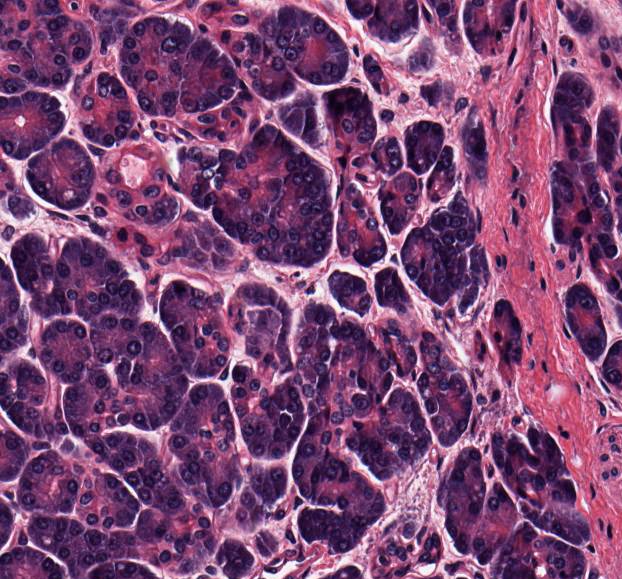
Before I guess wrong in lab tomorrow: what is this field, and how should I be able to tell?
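Tissue: exocrine pancreas. Closely packed acini grouped into lobules fill most of the field; a fibrous band lies at the right. Acinar nuclei are round and basal. Many acini, especially upper left, show a pinker zone at the centre toward the lumen. Lumens tiny, mostly inconspicuous.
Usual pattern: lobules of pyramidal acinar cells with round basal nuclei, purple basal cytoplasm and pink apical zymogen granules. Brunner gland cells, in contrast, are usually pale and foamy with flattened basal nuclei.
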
